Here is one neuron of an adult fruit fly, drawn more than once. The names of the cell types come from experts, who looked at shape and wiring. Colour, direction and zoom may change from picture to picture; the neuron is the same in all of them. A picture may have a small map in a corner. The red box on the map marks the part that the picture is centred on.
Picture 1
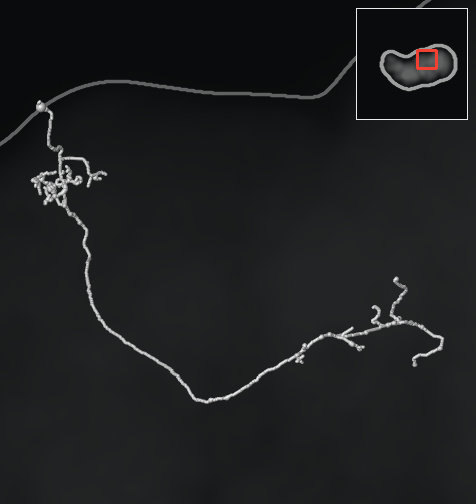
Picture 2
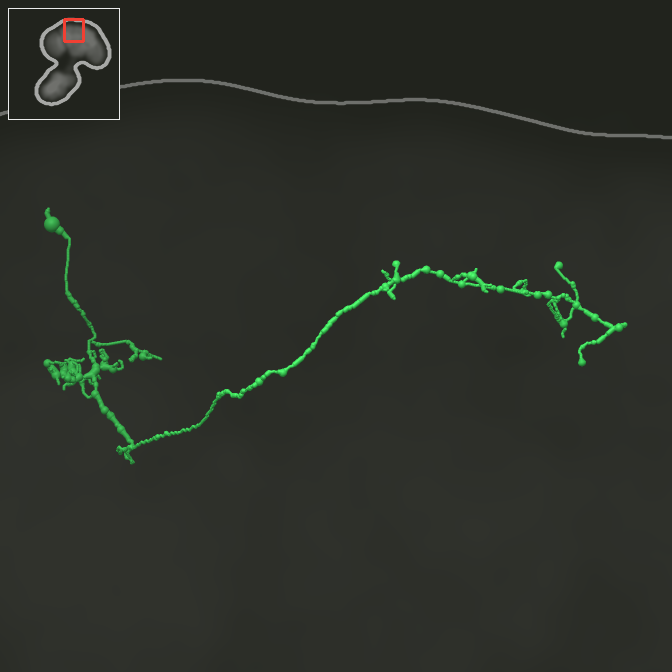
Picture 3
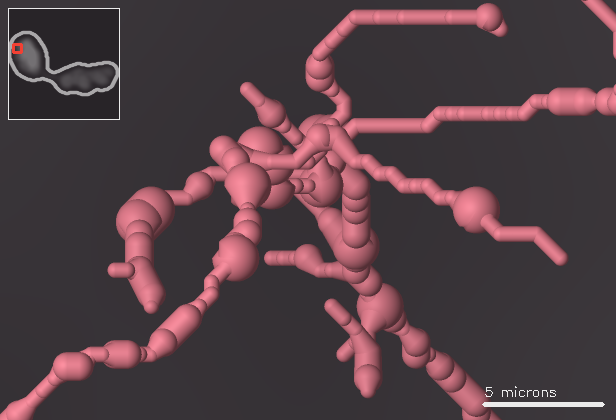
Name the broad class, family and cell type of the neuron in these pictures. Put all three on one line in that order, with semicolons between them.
central-brain intrinsic neuron; class Kenyon Cell; KCg-m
